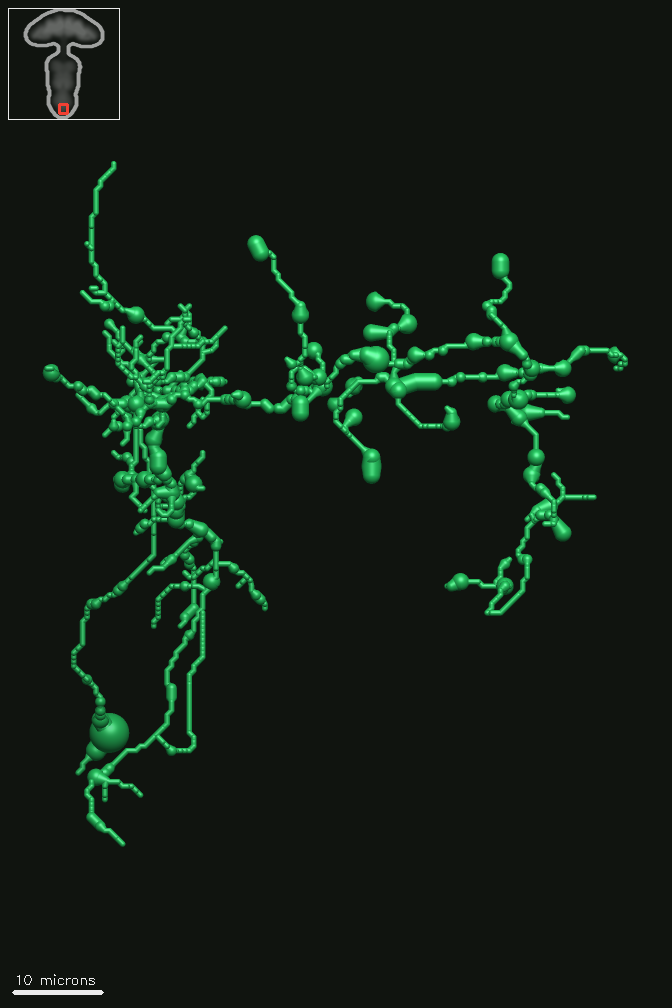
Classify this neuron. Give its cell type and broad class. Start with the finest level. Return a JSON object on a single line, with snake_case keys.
{"cell_type": "INXXX424", "broad_class": "nerve-cord intrinsic neuron"}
